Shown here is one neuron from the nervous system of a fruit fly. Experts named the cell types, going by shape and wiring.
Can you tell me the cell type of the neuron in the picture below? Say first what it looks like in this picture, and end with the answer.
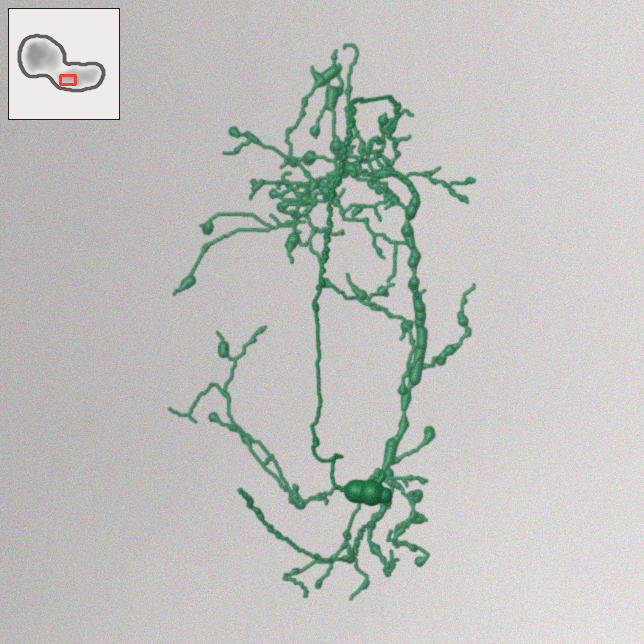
Its cell body lies at the bottom of the picture. Dozens of branch ends can be seen. This is a nerve-cord intrinsic neuron. It is of cell type IN12B062.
